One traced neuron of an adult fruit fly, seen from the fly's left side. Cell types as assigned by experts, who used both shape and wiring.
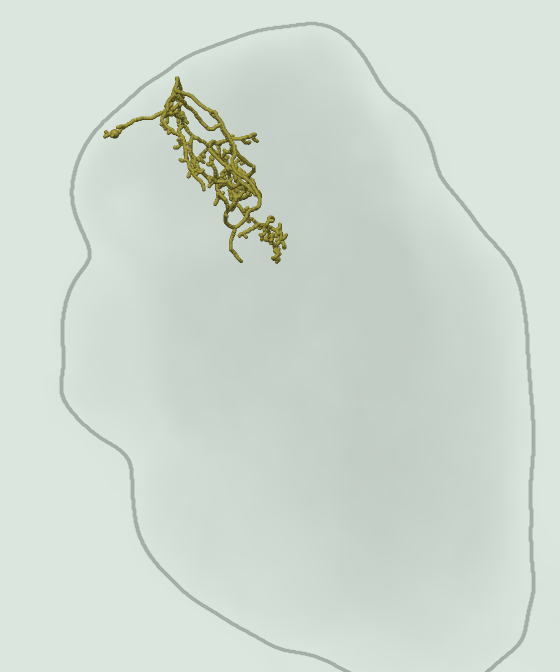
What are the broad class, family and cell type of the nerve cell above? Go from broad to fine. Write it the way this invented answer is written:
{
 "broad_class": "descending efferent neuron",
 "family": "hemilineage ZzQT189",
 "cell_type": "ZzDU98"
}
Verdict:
{
 "broad_class": "central-brain intrinsic neuron",
 "family": "hemilineage SMPad1",
 "cell_type": "SIP147m"
}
